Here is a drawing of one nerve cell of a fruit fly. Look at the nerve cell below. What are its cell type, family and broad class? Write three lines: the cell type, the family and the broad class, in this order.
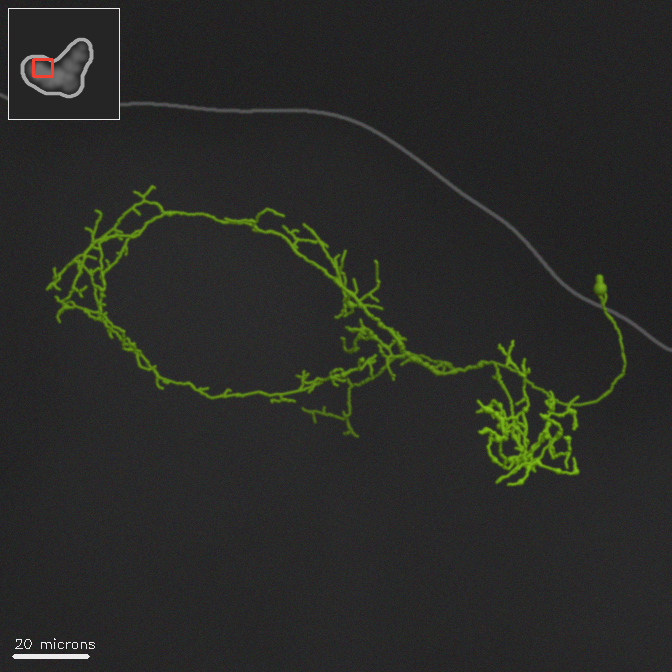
SMP314
hemilineage DM3_dorso_lateral
central-brain intrinsic neuron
